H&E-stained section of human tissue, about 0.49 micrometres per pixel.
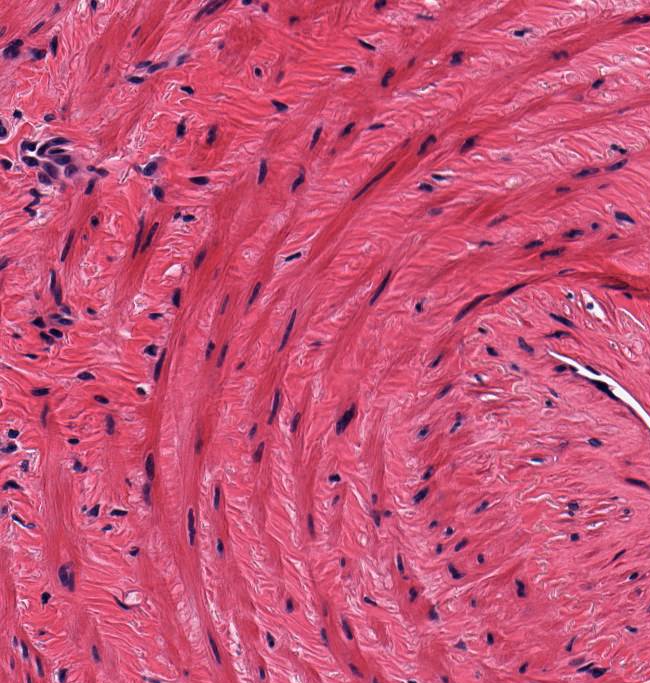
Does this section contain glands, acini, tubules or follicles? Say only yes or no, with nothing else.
No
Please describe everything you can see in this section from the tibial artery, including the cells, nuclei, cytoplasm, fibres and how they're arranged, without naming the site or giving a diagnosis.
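Bundles of spindle cells sweep across the field in broad curved arcs that bend around the right side. Their nuclei are elongated and darkly stained. The material between the nuclei is strongly eosinophilic and finely wavy. At the upper left edge lies a small cluster of small, dark, round nuclei.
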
